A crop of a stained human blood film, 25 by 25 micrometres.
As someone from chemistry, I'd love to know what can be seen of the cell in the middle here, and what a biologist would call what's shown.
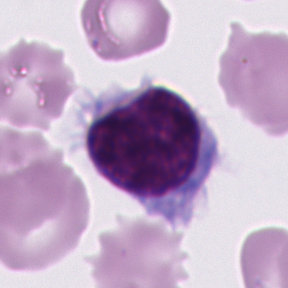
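Many fine, hair-like projections fringe the edge of the cell. The cytoplasm is pale blue and contains no vacuoles. The nucleus occupies most of the cell. The cell is a hairy cell.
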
